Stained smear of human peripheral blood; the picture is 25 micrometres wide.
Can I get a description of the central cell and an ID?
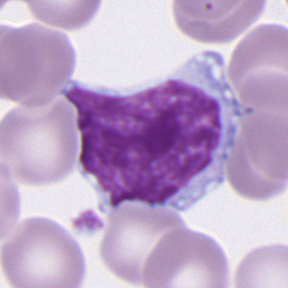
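Outline irregular and angular, not round. Nucleus a single unlobed mass filling most of the cell. No coarse coloured granules in cytoplasm. Small pointed projection from right edge of cytoplasm. Cell type: typical lymphocyte.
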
